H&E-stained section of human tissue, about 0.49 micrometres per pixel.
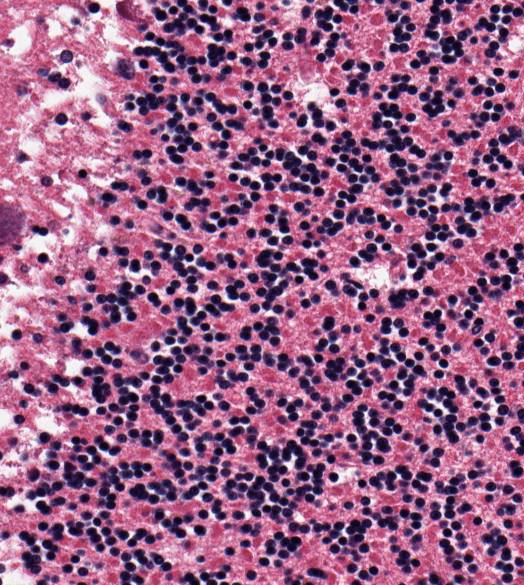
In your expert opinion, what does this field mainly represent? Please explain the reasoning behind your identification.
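Field: granular layer of the cerebellum, all but the upper left corner. Dense sheet of small, round, uniform, blue-black nuclei with scant visible cytoplasm.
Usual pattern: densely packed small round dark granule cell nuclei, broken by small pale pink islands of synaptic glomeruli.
Small irregular islands of pink, finely fibrillary material lie between the nuclei here.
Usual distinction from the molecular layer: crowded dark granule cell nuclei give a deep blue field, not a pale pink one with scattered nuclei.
Upper left corner: pale pink fibrillary zone, sparse nuclei.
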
